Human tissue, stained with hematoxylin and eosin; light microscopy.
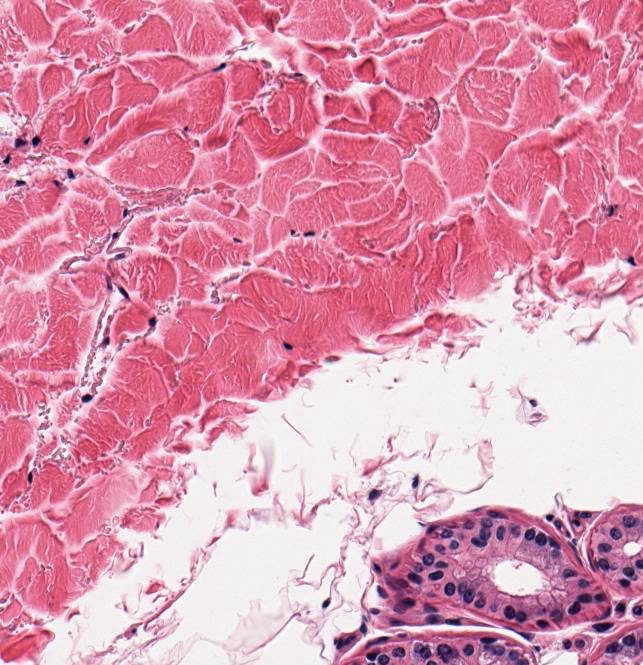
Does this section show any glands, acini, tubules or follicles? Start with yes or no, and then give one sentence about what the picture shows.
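Yes. Pink fibrous tissue fills the upper and left part of the field, and glandular epithelium sits in the lower right corner.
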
